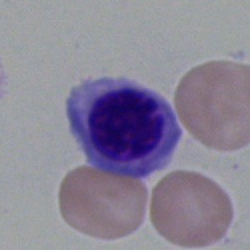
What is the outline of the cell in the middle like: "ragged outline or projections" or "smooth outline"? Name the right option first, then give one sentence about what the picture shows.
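Ragged outline or projections. The cell outline is irregular, with a slightly ragged edge on the left side.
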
